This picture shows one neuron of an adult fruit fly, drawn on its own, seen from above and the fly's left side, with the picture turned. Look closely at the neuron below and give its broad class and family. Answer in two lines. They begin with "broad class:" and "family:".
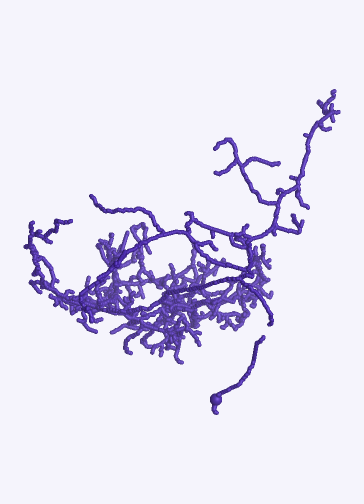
broad class: central-brain intrinsic neuron
family: hemilineage VLPl&d1_dorsal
